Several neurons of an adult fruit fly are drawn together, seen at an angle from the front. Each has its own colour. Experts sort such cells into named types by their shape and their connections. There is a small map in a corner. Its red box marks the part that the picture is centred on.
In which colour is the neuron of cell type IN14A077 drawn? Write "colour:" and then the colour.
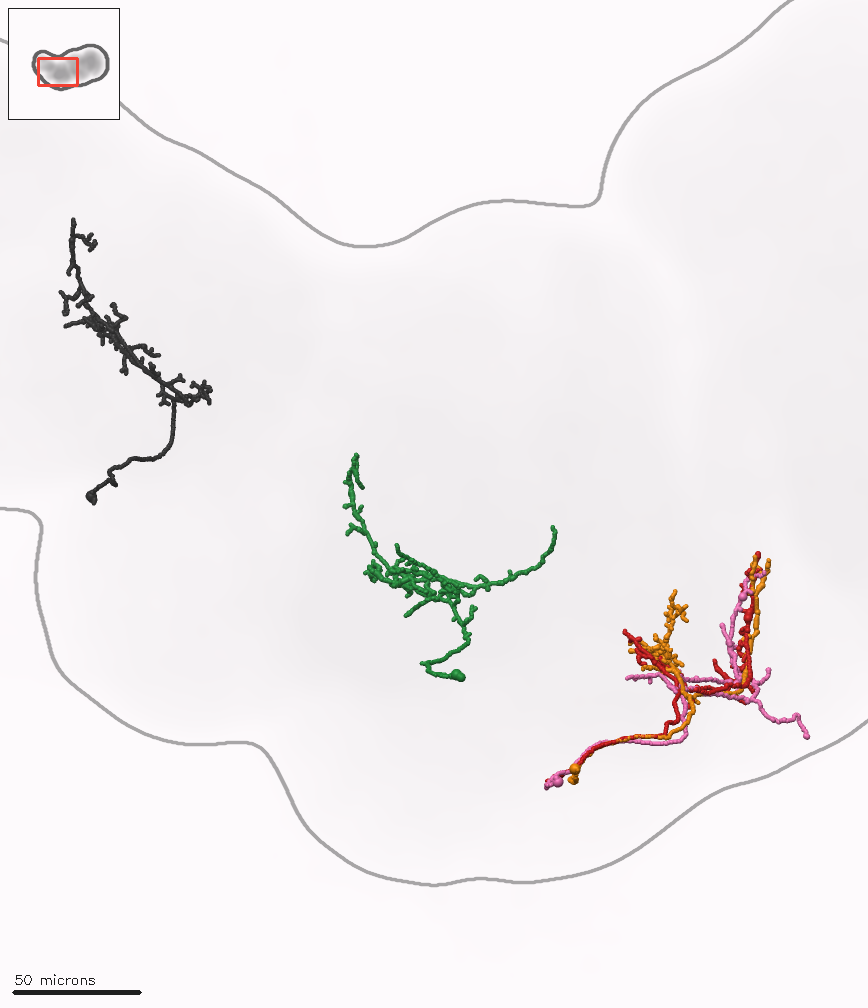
colour: black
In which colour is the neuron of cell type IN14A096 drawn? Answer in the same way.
colour: orange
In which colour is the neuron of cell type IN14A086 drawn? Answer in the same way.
colour: red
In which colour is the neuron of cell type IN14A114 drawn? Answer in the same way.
colour: pink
